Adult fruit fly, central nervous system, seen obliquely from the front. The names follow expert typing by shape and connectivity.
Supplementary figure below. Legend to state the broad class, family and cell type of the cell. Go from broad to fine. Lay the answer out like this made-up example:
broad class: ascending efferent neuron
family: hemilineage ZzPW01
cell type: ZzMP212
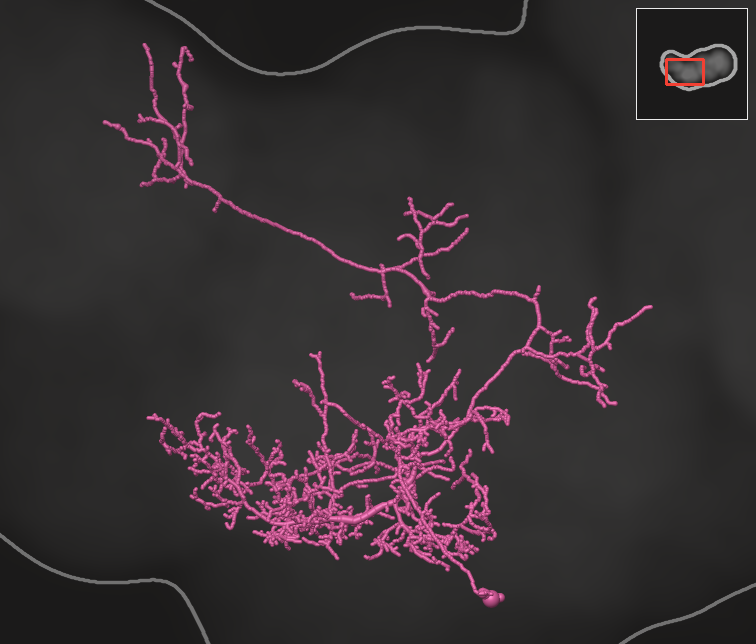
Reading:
broad class: nerve-cord intrinsic neuron
family: hemilineage 07B
cell type: IN07B012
